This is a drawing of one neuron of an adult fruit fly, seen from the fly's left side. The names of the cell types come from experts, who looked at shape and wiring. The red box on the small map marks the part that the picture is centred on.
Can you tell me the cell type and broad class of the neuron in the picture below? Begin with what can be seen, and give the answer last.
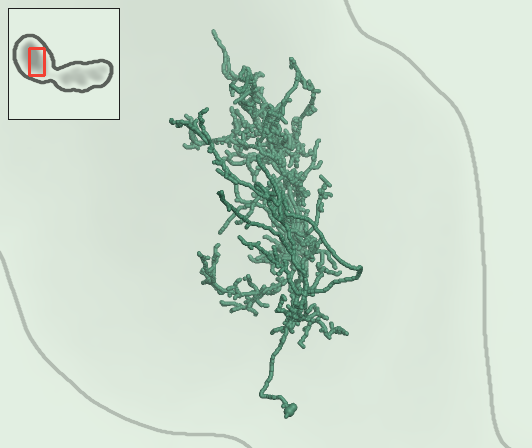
The cell body is at the bottom of the picture. The picture shows dozens of branch ends. The cell type is PS138. Its broad class is central-brain intrinsic neuron.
